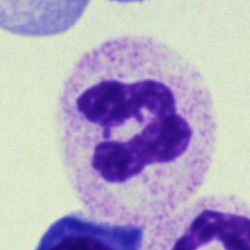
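Segmented neutrophil, the central cell. Its nucleus, I note, is a curved, lobed band bending around a small pale central gap, with dense, dark purple, clumped chromatin. The cytoplasm is abundant and pale pink-lilac, with fine pink-violet granules scattered evenly through it.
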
